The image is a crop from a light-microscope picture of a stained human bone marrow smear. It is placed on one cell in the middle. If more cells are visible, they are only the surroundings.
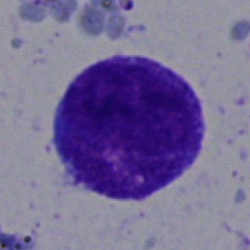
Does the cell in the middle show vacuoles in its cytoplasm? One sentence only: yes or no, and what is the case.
No, there are no vacuoles in the cytoplasm of this cell.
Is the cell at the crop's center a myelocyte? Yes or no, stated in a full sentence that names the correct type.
No, the middle cell is classified as a promyelocyte instead of a myelocyte.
